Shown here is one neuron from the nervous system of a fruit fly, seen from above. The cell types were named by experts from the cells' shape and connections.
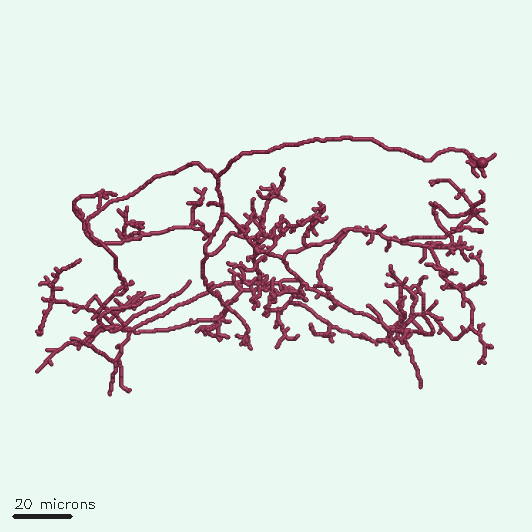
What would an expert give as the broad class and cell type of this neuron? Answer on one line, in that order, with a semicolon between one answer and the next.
central-brain intrinsic neuron; GNG224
